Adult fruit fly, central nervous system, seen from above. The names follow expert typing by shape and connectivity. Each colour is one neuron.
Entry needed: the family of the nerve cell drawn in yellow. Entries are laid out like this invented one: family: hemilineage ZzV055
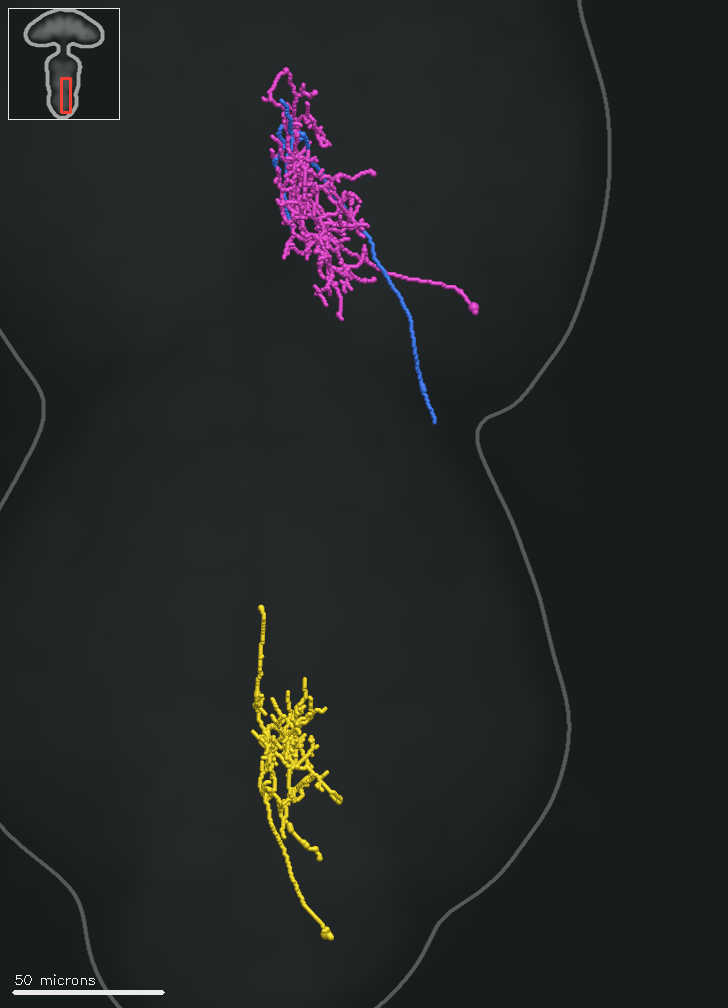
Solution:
family: hemilineage 01B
